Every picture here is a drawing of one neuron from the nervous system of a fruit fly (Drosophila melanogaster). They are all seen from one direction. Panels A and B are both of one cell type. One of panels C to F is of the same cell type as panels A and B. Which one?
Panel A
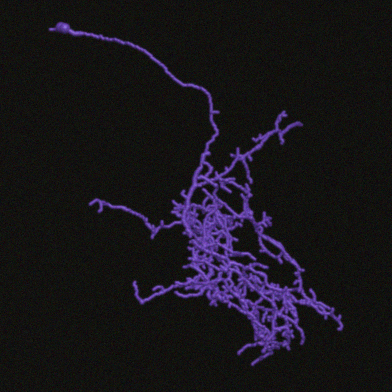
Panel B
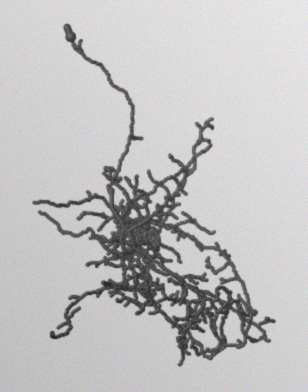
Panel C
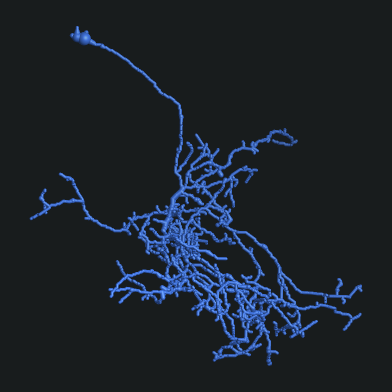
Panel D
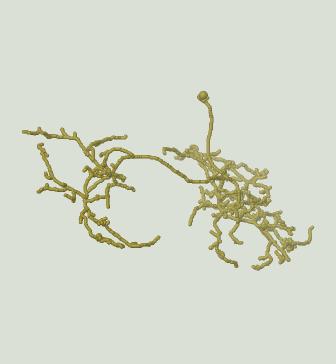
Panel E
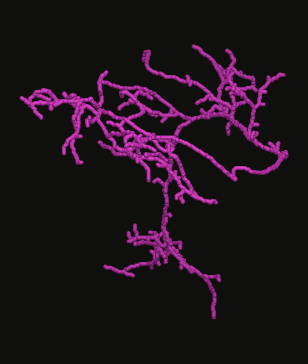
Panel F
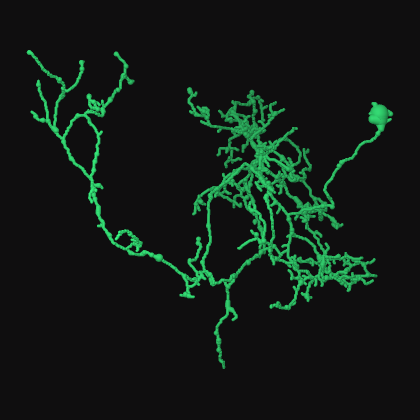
Panel C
